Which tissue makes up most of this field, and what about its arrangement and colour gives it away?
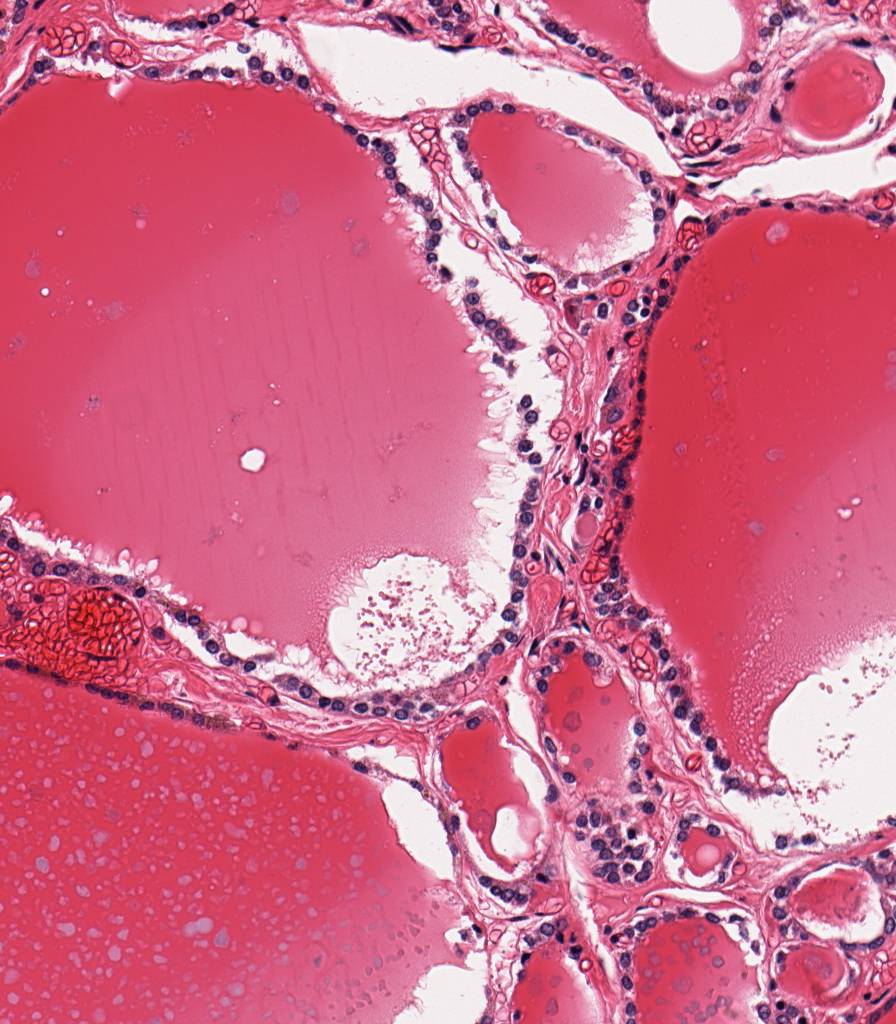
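Thyroid follicle. Lining: each follicle has a single layer of flattened to low cuboidal epithelial cells.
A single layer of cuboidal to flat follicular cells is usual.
Nuclei: small, dark, round, in scant cytoplasm. Colloid: in the large upper-left follicle, small clear vacuoles run along its edge next to the lining on the right and lower sides. In places it has shrunk from the lining, leaving white gaps, and faint parallel knife lines cross the upper-left follicle's colloid.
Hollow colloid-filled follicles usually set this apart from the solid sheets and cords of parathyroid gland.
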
